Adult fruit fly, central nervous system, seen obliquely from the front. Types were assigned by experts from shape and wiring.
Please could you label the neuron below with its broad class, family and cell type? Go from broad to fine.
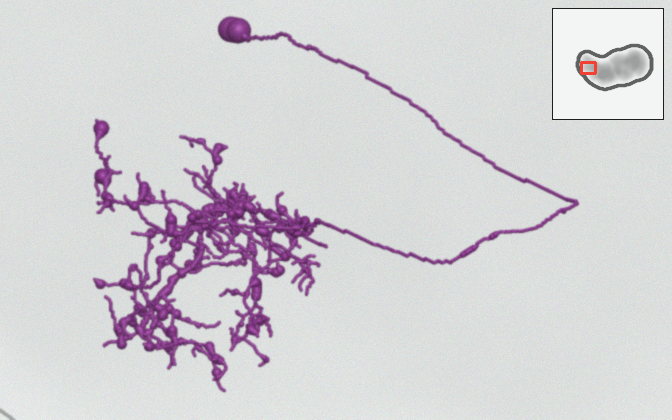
nerve-cord intrinsic neuron; hemilineage 12B; IN12B049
